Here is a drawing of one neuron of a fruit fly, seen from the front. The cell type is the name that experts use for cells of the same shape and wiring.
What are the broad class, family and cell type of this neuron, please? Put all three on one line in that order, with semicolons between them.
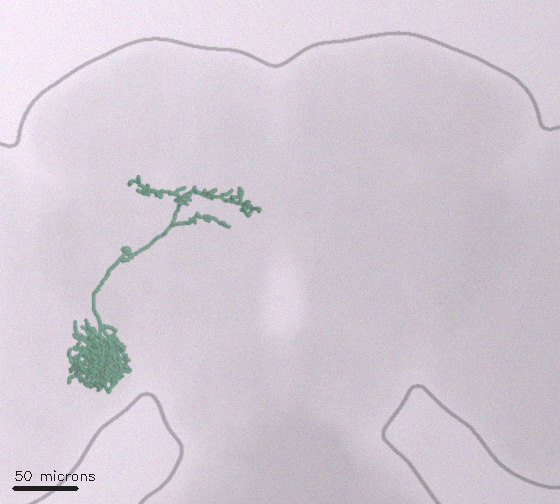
visual projection neuron; hemilineage VPNp&v1_ventral; LC37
